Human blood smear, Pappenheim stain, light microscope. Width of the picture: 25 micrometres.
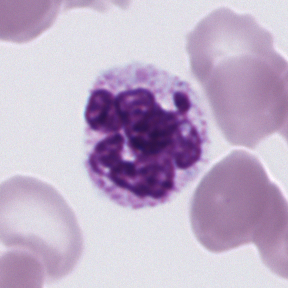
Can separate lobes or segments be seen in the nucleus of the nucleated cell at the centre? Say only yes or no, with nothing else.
Yes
